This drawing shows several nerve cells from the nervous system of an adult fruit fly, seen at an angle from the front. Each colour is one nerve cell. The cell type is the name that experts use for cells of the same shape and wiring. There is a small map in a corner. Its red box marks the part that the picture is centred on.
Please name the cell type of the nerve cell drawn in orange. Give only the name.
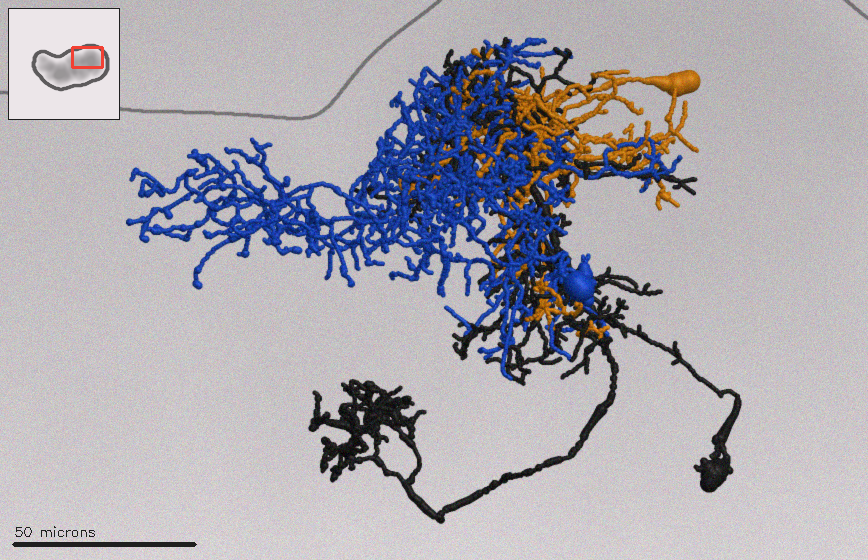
SMP190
